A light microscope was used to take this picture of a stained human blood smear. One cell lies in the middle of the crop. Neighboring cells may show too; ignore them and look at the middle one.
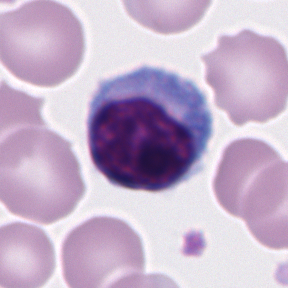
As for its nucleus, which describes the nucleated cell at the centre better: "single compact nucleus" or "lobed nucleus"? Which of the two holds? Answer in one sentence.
There is a single undivided, compact nucleus of round, oval or kidney shape in the cell.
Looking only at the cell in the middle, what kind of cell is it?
typical lymphocyte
